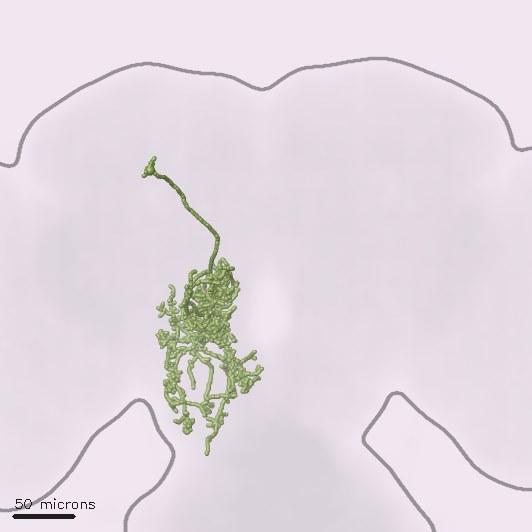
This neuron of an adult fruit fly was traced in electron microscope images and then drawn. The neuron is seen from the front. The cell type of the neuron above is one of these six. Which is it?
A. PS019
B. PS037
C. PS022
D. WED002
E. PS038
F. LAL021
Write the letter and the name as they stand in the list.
A. PS019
